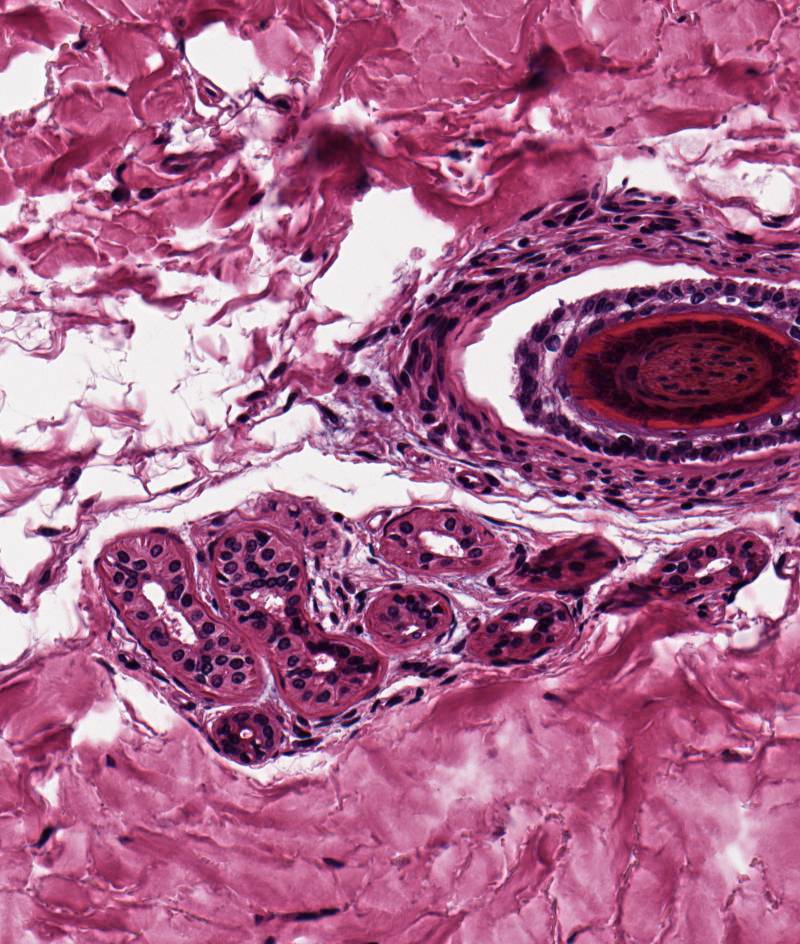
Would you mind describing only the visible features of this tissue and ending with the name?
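Follicle: central hair, outer keratinized layer bright orange-red around a paler core; sheath of spindle-shaped nuclei in concentric layers. Tubules: cuboidal lining cells, round dark nuclei, small central lumina; pink eosinophilic cytoplasm, no clear vacuolated cells. Skin of the suprapubic region.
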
